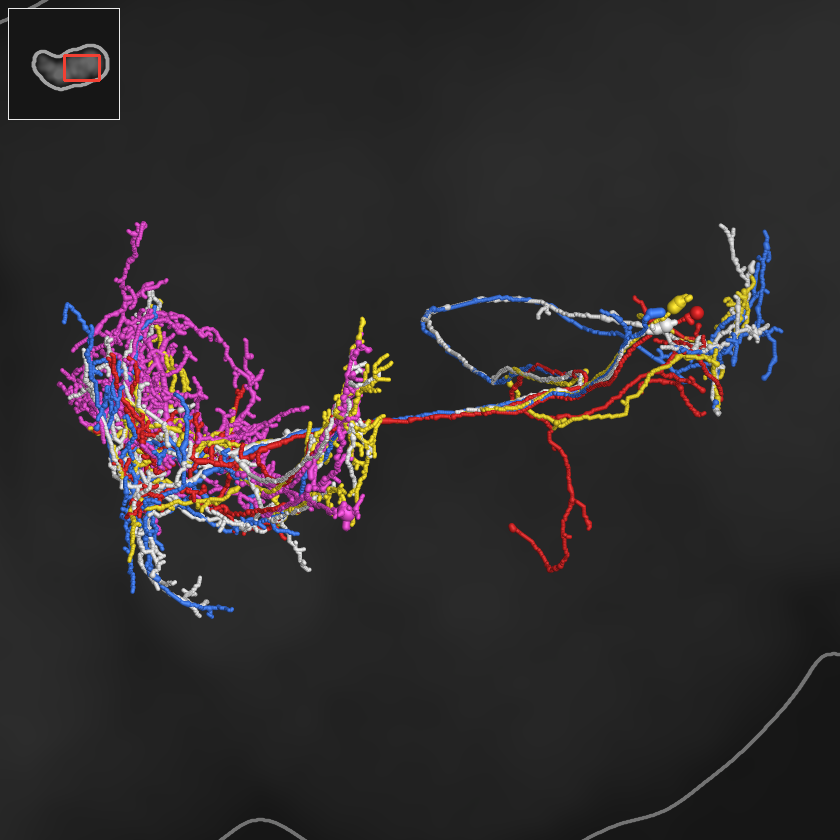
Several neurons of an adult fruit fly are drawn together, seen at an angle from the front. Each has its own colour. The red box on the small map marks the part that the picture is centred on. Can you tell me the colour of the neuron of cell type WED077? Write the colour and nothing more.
yellow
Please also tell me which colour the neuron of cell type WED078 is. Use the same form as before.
red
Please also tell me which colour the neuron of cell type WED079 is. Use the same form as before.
white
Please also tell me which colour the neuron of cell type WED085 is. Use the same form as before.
blue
